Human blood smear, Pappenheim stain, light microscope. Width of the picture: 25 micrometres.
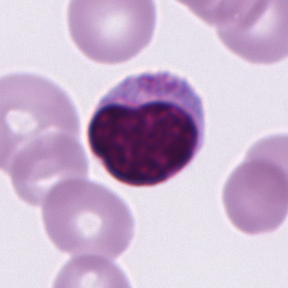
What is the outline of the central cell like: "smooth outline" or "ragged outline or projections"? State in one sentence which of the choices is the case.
The cell's outline is smooth, without projections.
